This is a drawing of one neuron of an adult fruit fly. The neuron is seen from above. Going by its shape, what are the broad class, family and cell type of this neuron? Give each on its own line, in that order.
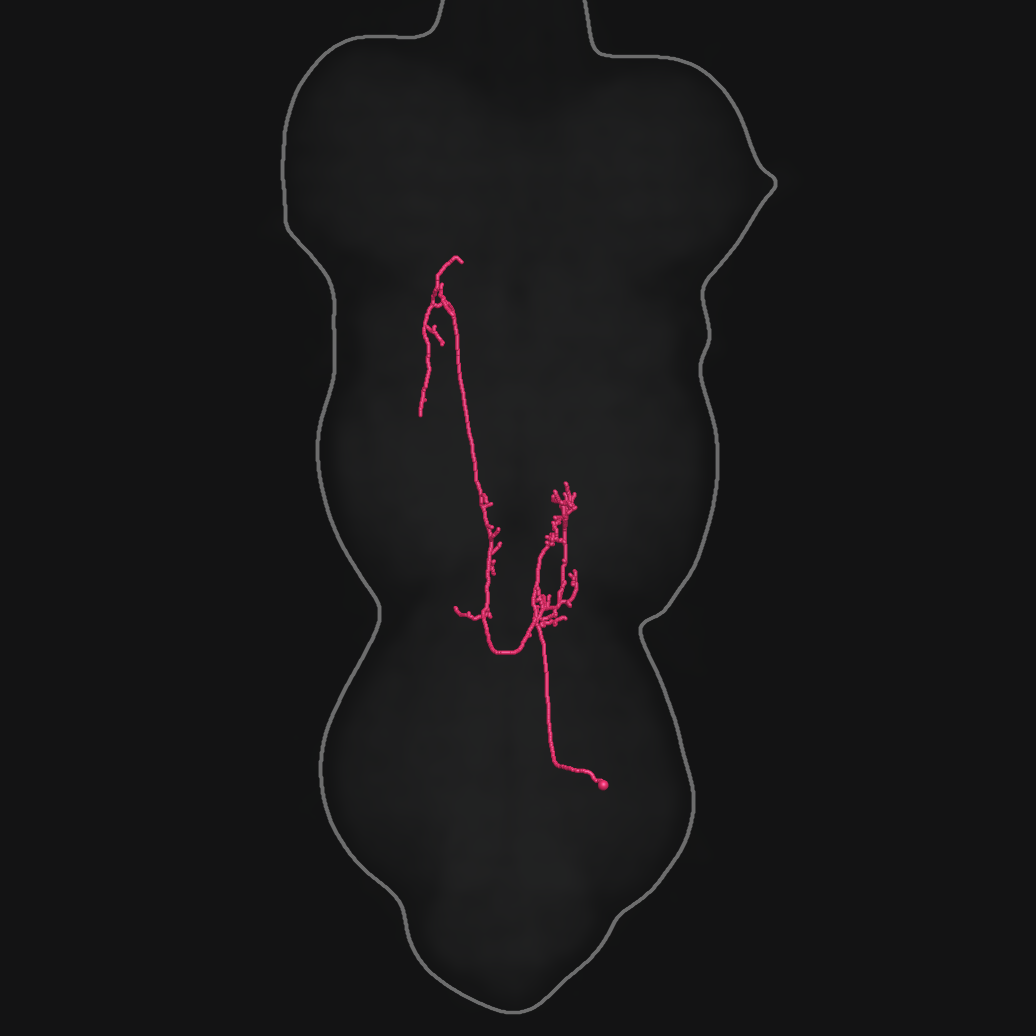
nerve-cord intrinsic neuron
hemilineage 06A
IN06A120_b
